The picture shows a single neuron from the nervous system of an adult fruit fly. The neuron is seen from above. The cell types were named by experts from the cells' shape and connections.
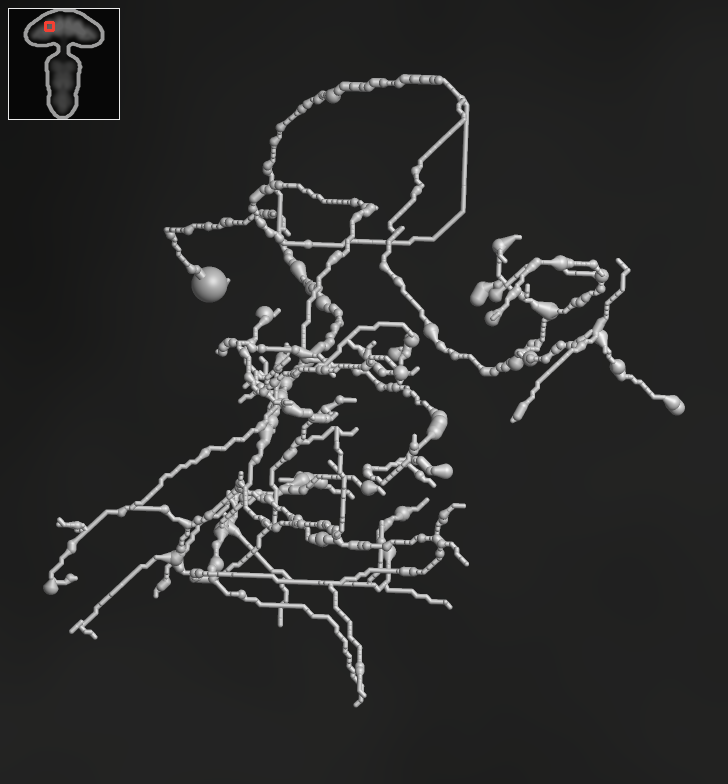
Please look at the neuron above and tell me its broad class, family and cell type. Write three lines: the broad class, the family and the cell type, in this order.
central-brain intrinsic neuron
hemilineage VLPl&p2_lateral
CB2522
